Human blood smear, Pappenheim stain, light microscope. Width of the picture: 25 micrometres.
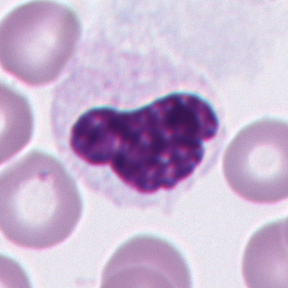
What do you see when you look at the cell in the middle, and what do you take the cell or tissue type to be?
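Its outline is roughly round and faintly marked against the background. The nucleus, wider from left to right than it is tall, holds dark purple, clumped chromatin with small lighter patches between the clumps. Fine, sparse pinkish-purple dots are scattered through the cytoplasm. This is a segmented neutrophil.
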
